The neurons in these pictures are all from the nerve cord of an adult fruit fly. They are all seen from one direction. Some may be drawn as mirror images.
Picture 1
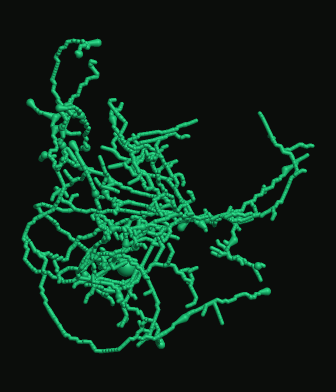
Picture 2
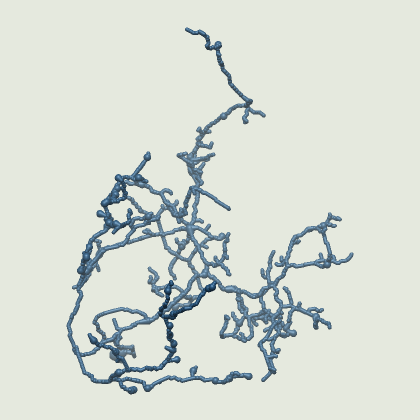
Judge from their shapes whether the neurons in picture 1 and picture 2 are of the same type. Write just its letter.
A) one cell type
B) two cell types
B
